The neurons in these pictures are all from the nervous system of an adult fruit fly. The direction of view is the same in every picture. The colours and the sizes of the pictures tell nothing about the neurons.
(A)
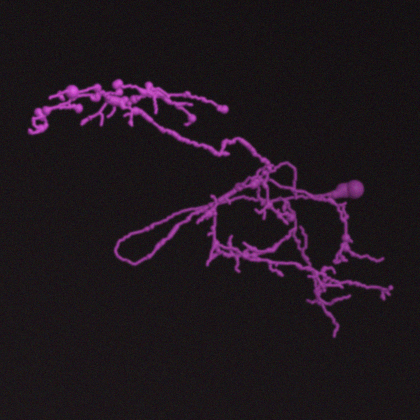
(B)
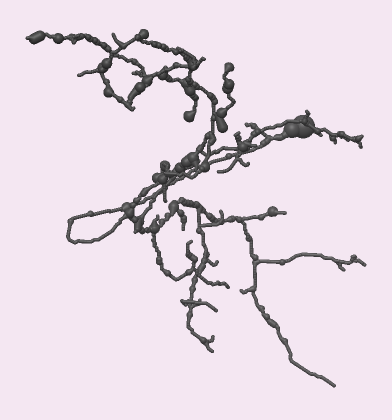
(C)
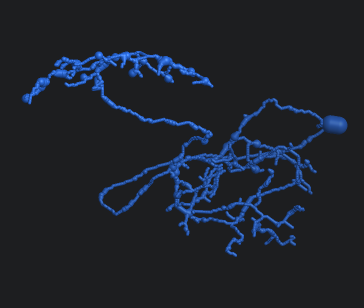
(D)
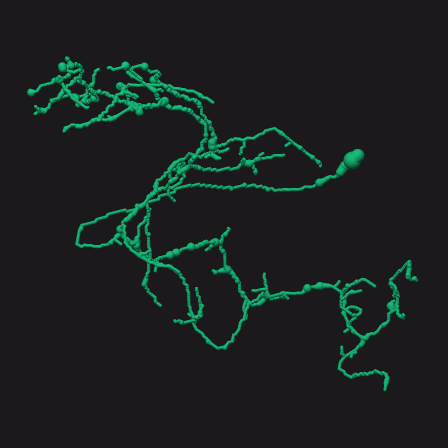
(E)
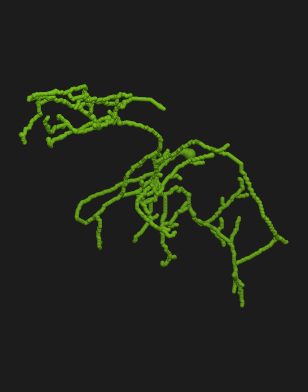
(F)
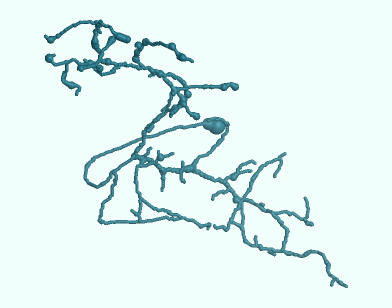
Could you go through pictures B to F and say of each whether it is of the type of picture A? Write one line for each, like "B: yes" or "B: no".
B: no
C: yes
D: no
E: no
F: no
